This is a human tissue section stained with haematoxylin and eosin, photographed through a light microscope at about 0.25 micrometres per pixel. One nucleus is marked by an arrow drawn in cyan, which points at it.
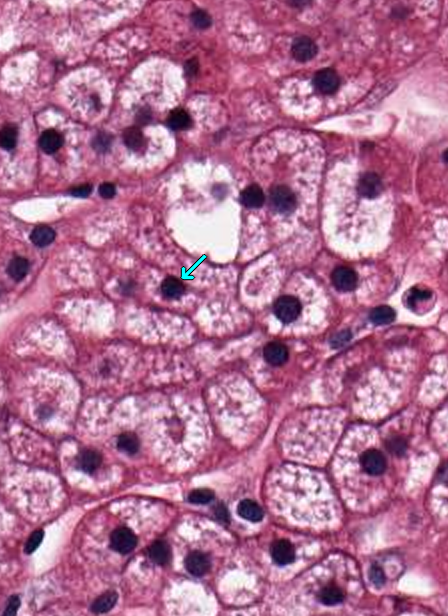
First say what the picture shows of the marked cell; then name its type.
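The nucleus is small, round and evenly dark throughout, with a smooth, sharp edge. The cytoplasm around the nucleus is pale pink and foamy, filled with many small clear vacuoles. The cell lies within a tightly packed cluster of similar polygonal cells with thin pink borders, just below an empty clear space. The marked cell is an adrenal cortical cell.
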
